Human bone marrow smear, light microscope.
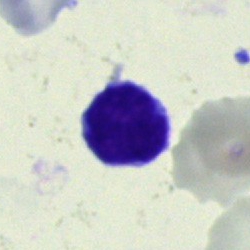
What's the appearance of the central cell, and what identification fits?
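Note the roughly round outline, whose edge is slightly uneven and bumpy. A dark nucleus occupies nearly the entire cell, leaving no clear rim of cytoplasm. Its chromatin is dense and deep purple throughout. From the top edge, a small pale grey projection sticks out. This is a lymphocyte.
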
